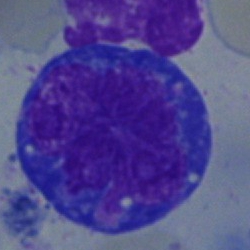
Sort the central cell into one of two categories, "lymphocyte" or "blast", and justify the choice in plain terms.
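That one's a blast rather than a lymphocyte. Its cytoplasm is deep blue, with a few small clear vacuoles and no granules to be seen. Another nucleated cell is touching it along its top edge.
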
